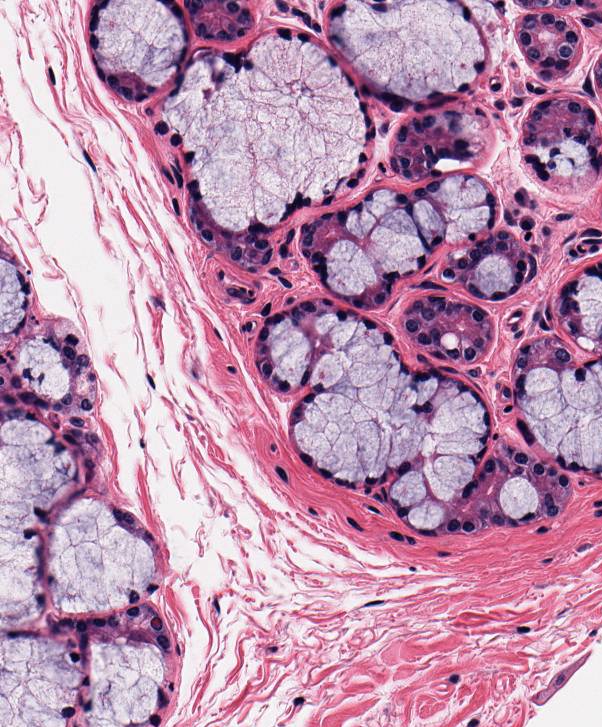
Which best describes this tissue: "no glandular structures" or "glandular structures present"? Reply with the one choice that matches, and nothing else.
Glandular structures present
